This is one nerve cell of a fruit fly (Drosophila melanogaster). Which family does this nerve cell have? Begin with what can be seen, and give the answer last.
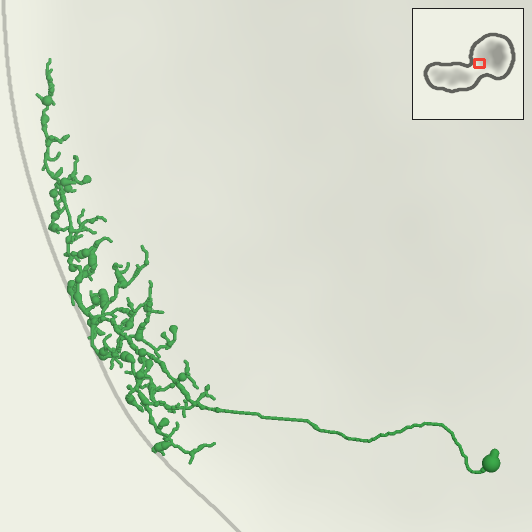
The cell body is at the lower right of the picture. The picture shows dozens of branch ends. This is an optic-lobe intrinsic neuron. The family is Pm.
